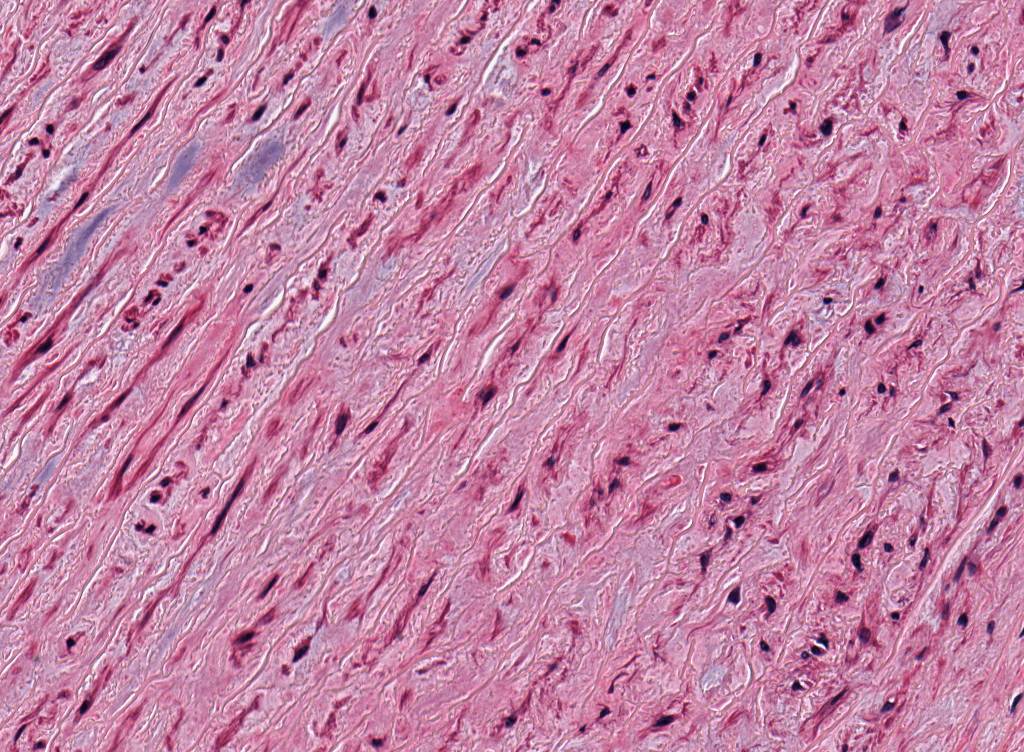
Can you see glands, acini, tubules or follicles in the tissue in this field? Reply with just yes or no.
No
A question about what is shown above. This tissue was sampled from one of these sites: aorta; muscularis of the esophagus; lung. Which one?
aorta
